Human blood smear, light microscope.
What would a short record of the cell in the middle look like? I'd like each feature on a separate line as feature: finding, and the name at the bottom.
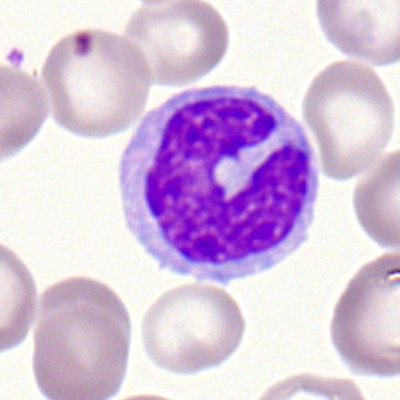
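Nucleus: fills most of the cell
Nuclear shape: deep notch entering from the right side
Chromatin: dark purple clumps with paler gaps between
Cytoplasm: rim widest on the left
Name: monocyte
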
